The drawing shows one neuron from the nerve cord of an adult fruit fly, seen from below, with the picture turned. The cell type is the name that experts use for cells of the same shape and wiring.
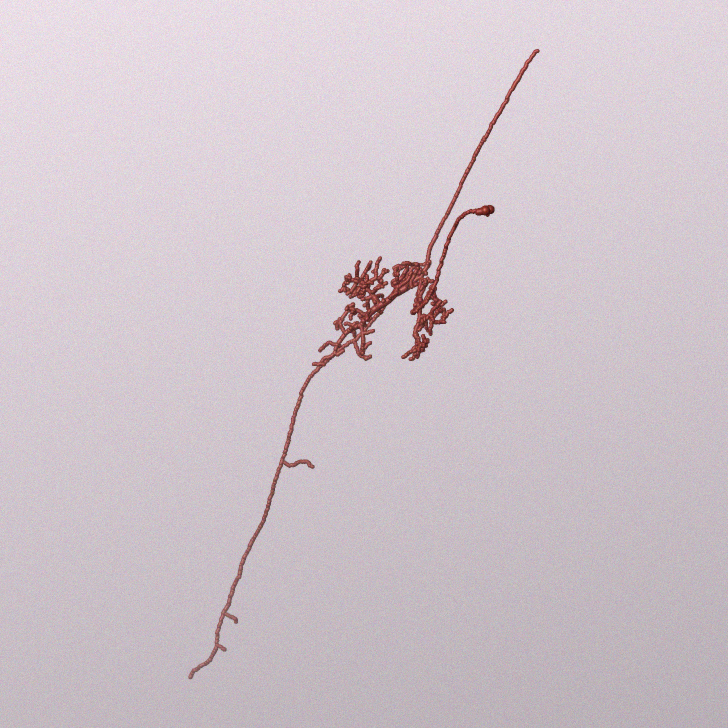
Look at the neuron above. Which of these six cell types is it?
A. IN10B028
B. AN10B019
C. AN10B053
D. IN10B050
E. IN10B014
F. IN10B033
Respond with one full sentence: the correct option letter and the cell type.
The cell type matching the neuron is AN10B019, which option B provides.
